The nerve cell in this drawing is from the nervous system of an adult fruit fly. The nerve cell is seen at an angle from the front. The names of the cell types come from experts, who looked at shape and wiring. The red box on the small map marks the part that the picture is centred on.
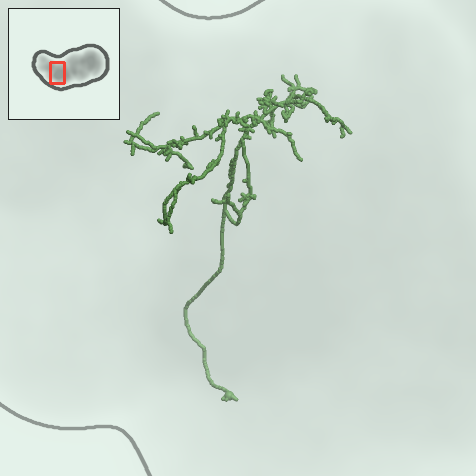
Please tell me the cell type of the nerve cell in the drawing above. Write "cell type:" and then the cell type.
cell type: IN00A057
